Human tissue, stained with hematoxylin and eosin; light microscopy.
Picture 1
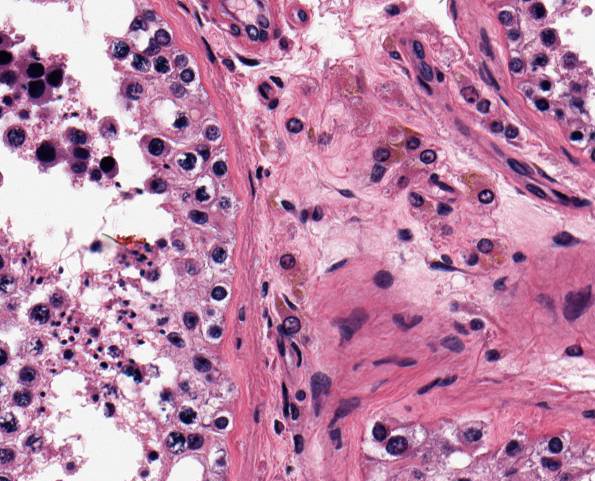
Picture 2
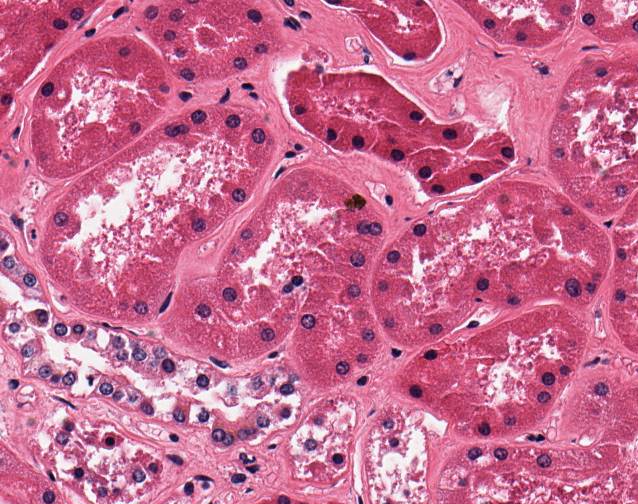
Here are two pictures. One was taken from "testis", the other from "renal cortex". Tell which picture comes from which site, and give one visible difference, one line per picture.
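The field in picture 1 comes from the testis. The tubule on the left is lined by several layers of rounded cells with round dark nuclei and pale cytoplasm.
The field in picture 2 comes from the renal cortex. The large tubules are lined by a single layer of tall cells with abundant, granular, deeply eosinophilic cytoplasm.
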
